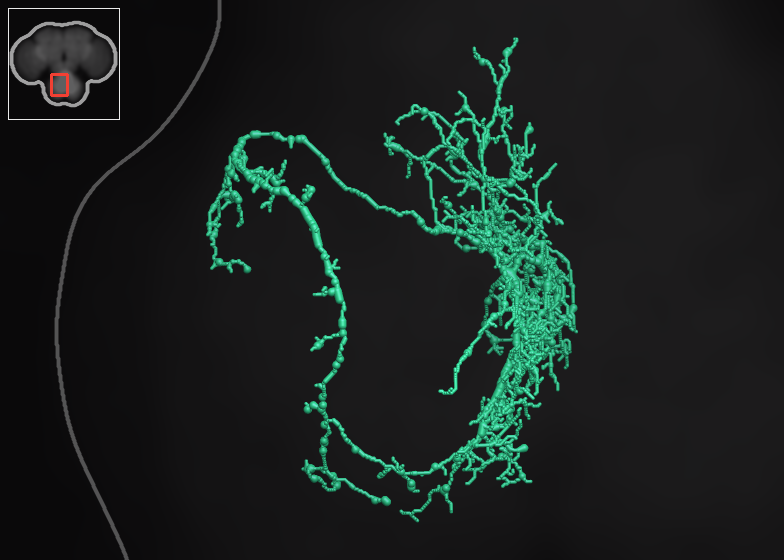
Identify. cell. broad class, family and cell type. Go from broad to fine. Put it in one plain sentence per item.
A nerve-cord intrinsic neuron of hemilineage 03A, type IN03A021.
